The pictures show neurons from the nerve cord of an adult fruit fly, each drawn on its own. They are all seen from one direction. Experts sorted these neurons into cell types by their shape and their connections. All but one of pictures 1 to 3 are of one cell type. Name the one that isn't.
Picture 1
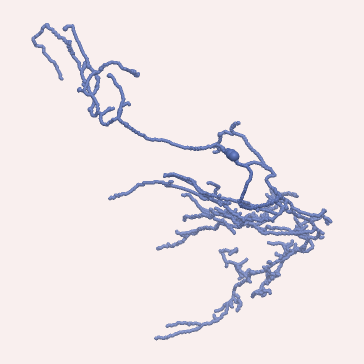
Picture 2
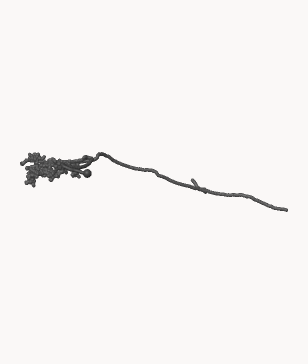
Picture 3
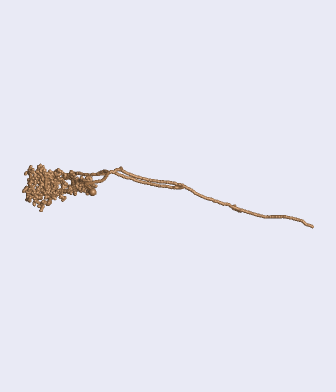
Picture 1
